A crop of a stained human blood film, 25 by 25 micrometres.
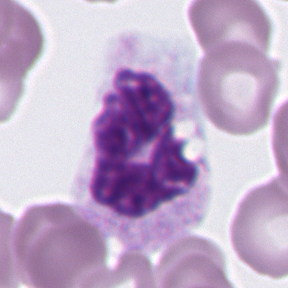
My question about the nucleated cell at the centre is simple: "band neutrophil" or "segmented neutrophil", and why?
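This is a segmented neutrophil. First point, the nucleus: irregular and folded, with lobes that overlap.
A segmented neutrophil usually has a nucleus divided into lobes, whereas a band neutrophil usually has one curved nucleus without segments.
Second point, the cytoplasm: pale lilac-grey, surrounding the nucleus, holding fine, dust-like pinkish-violet granules. Third point: two small, clear, round vacuoles lie against the right side of the nucleus.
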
